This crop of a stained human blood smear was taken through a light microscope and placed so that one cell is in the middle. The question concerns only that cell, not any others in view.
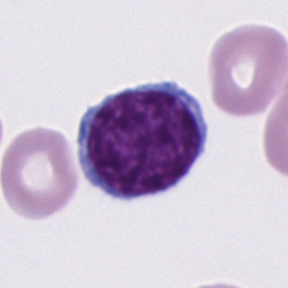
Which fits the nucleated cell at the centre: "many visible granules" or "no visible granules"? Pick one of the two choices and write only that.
No visible granules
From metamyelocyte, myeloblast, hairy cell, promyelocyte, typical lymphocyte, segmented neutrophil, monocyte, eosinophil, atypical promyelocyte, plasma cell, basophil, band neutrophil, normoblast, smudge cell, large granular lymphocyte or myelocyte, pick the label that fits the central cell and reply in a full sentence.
The middle of this crop holds a typical lymphocyte.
